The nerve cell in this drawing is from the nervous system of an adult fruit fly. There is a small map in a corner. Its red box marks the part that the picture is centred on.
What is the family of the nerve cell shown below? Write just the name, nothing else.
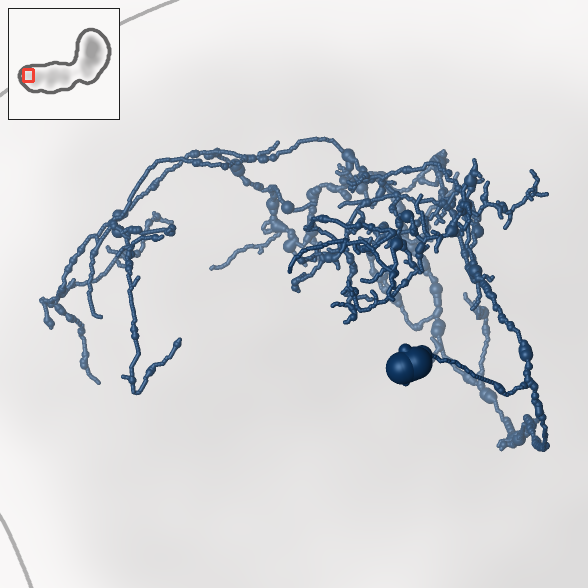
hemilineage 14A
